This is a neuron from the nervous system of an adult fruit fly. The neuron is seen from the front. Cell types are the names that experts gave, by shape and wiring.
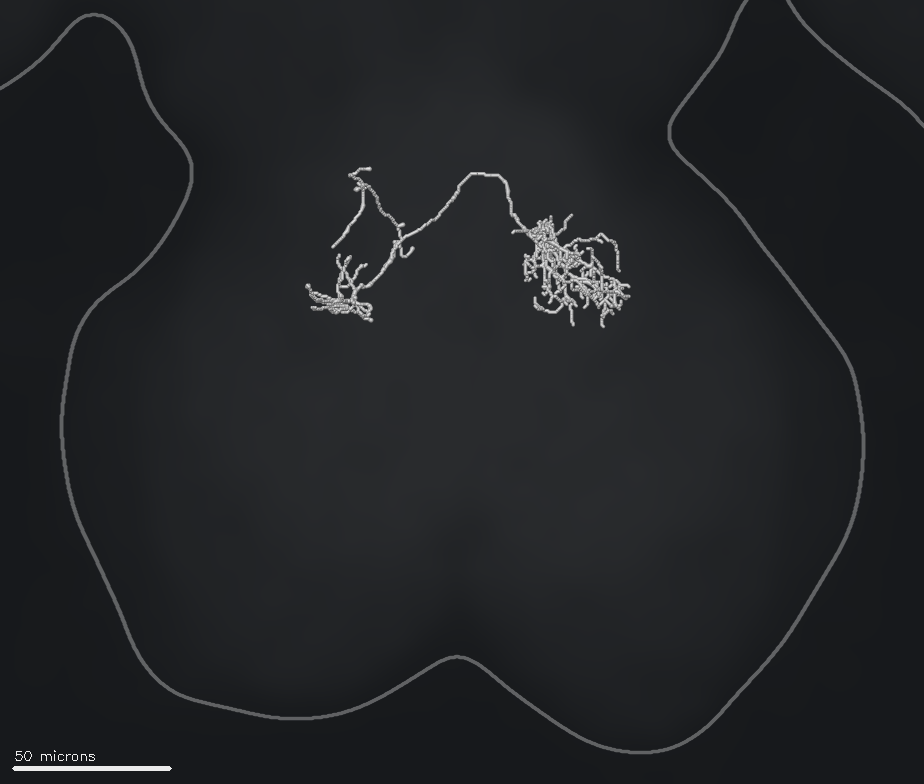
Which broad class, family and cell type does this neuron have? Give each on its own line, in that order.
nerve-cord intrinsic neuron
hemilineage 06A
IN06A052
